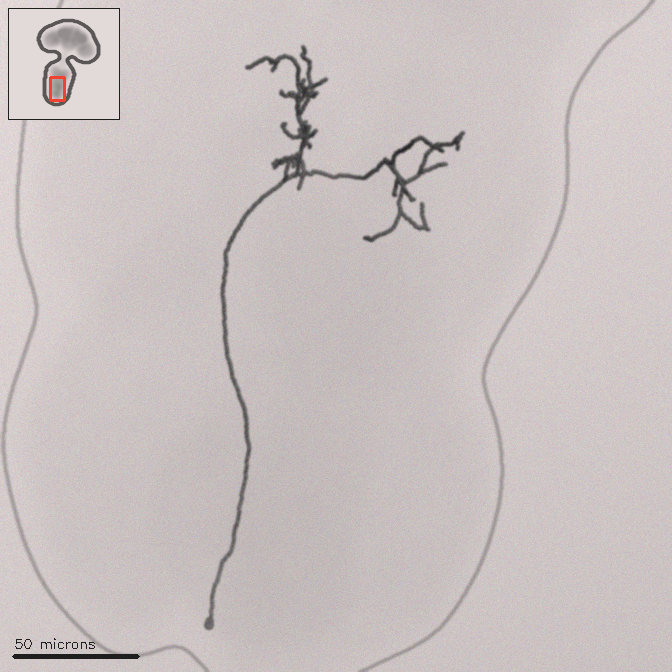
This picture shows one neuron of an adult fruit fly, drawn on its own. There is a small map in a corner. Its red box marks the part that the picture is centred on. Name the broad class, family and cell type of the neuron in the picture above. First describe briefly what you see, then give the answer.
It is in the nerve cord and does not reach the brain. By the scale bar it is about 250 microns tall in this view. It is a nerve-cord intrinsic neuron. Its family is hemilineage 06A. Its cell type is IN06A136.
